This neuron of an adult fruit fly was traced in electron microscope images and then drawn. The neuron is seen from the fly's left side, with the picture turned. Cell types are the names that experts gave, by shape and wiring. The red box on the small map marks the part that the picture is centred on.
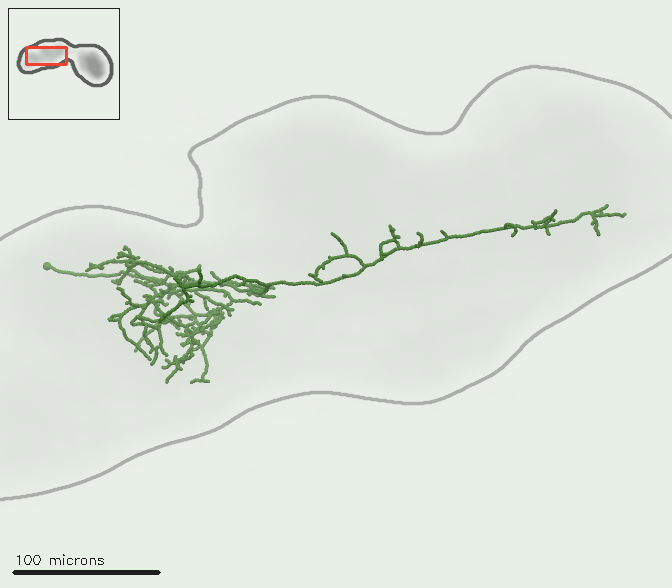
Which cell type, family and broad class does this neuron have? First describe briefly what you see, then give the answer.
Its cell body lies on the left of the picture. By the scale bar it is about 400 microns wide in this view. Dozens of branch ends can be seen. It is of cell type IN08B056. Its family is hemilineage 08B. This is a nerve-cord intrinsic neuron.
